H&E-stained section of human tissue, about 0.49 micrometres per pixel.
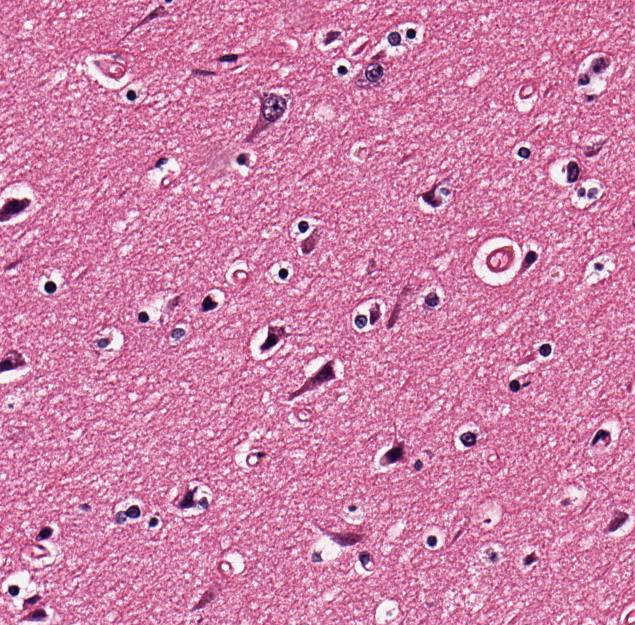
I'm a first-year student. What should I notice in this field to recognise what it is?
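Identification first: cerebral cortex. Check one: larger triangular cell bodies with purplish cytoplasm, each tapering into a single process, lie among smaller cells, one near the centre.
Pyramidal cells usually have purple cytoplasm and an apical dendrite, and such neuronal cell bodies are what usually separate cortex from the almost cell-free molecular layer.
Check two: a large cell at top centre has a round, open nucleus with a distinct dark nucleolus. Background: finely granular pink, with small dark-nucleated cells throughout.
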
